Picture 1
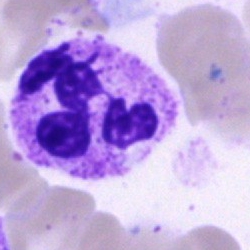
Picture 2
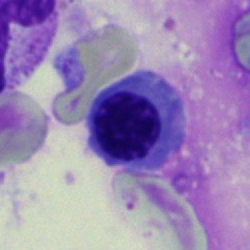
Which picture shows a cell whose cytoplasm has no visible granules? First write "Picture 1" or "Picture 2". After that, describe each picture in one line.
Picture 2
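In picture 1: Fine lilac granules are scattered throughout the cytoplasm.
In picture 2: No granules are visible in the cytoplasm.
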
